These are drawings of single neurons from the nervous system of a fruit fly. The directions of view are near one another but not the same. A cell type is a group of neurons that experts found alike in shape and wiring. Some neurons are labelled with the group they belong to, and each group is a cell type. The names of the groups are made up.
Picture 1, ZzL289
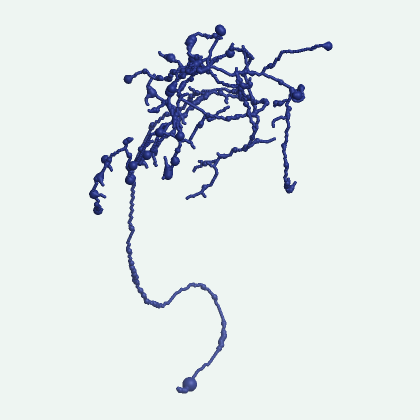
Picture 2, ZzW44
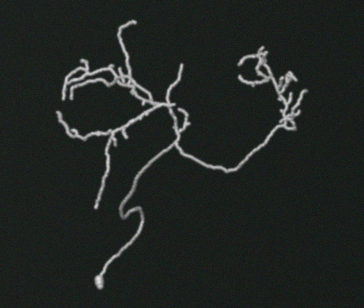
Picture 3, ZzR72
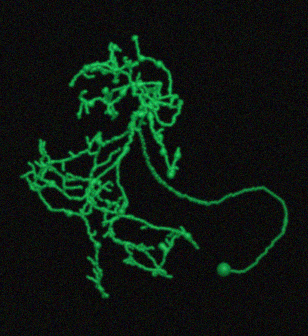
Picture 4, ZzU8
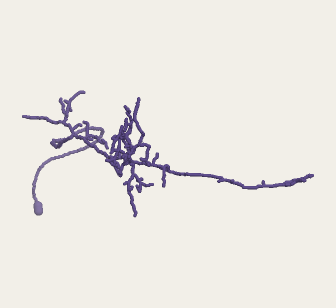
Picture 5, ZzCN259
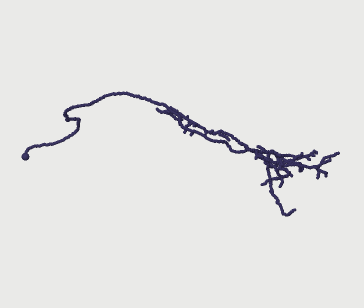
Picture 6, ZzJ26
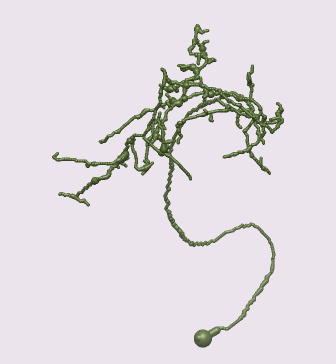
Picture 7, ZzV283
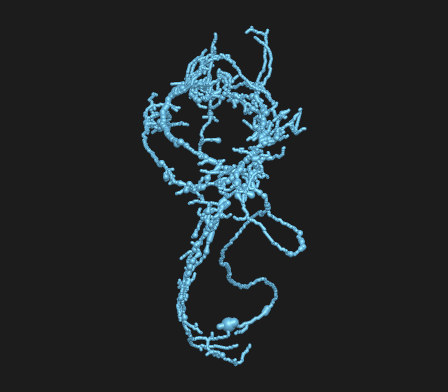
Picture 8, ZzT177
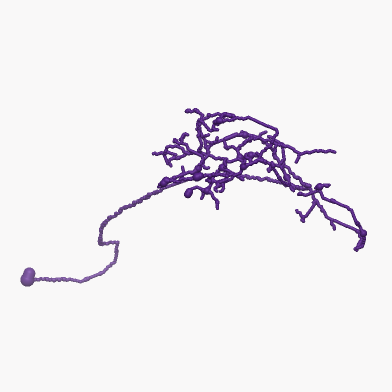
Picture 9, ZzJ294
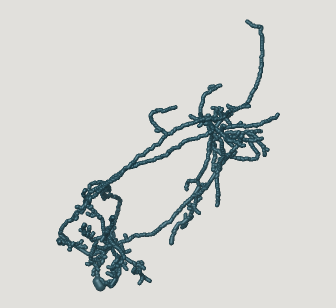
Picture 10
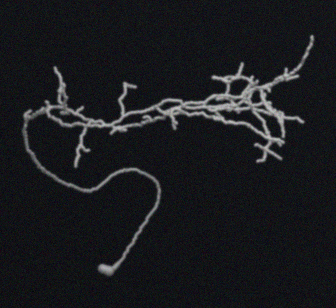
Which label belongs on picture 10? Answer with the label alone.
ZzCN259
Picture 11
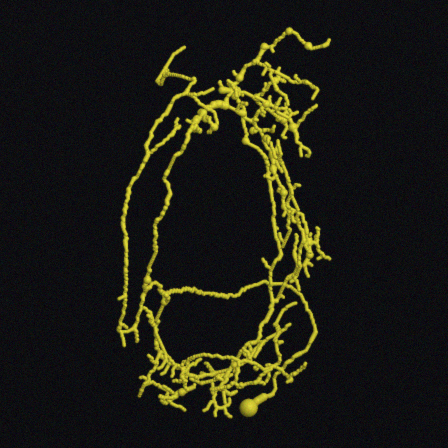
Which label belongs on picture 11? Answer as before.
ZzJ294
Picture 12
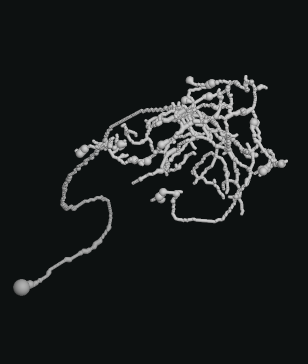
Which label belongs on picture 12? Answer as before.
ZzL289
